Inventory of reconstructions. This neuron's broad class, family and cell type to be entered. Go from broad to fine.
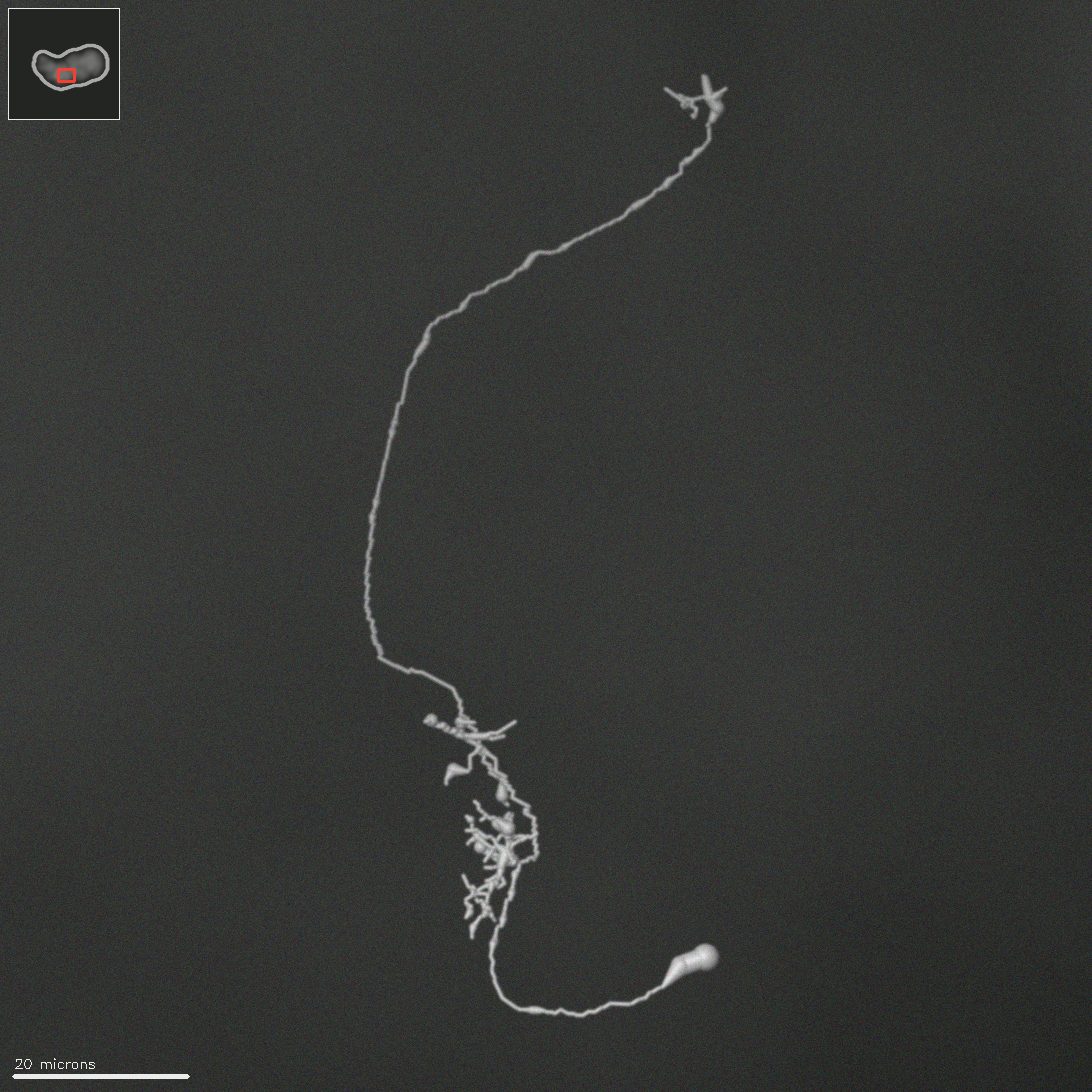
optic-lobe intrinsic neuron; Tm; Tm20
